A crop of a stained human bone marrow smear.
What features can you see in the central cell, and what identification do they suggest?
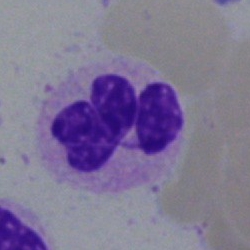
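Starting with the nucleus, it is split into separate lobes, the right-hand one joined to the rest by a thin strand. Next, nucleoli: none are visible. Moving to the cytoplasm, it is pale pinkish-lilac, and no vacuoles are seen in it. Finally, this is a segmented neutrophil.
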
